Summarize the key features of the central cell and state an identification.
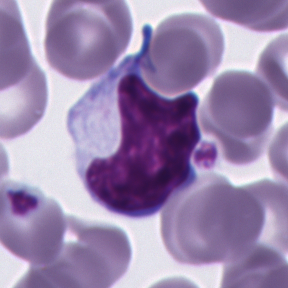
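The nucleus fills the cell's right side, bent around a notch at its upper edge. Coarsely clumped dark purple chromatin shows paler reddish streaks between clumps. Very pale blue-grey cytoplasm spreads broadly leftward; a thin tail-like projection rises from the top. It is a typical lymphocyte.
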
